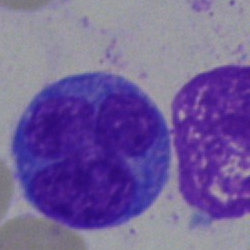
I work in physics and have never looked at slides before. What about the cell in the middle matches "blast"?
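This is a blast. Checking the outline: it is round and smooth. Checking the cytoplasm: a narrow rim of deep blue surrounds the nucleus.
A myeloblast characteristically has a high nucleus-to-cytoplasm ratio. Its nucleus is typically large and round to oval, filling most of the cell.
The narrow cytoplasmic rim here goes with both of these. Checking the contents of the cytoplasm: neither granules nor vacuoles can be seen.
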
